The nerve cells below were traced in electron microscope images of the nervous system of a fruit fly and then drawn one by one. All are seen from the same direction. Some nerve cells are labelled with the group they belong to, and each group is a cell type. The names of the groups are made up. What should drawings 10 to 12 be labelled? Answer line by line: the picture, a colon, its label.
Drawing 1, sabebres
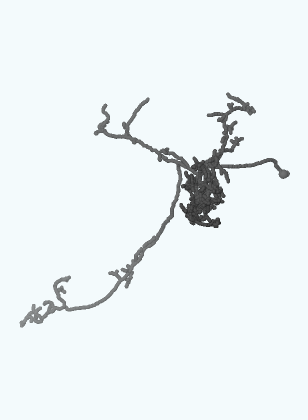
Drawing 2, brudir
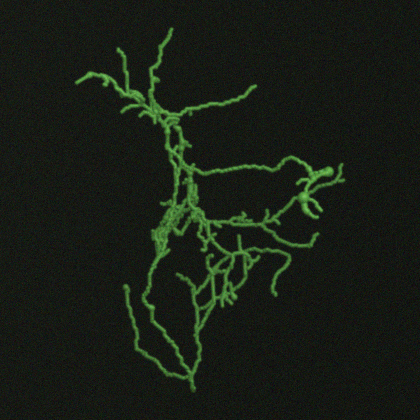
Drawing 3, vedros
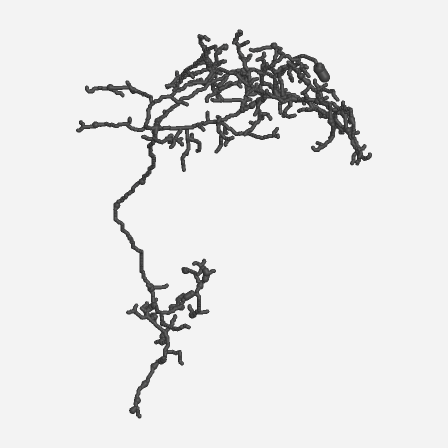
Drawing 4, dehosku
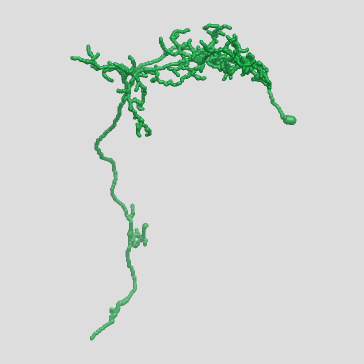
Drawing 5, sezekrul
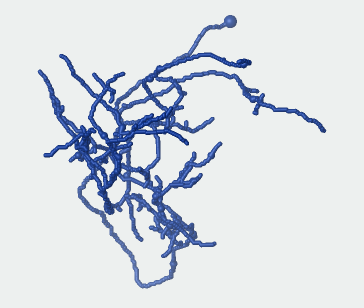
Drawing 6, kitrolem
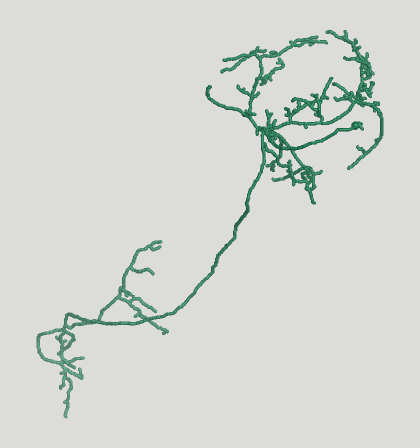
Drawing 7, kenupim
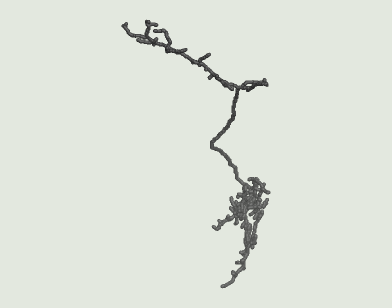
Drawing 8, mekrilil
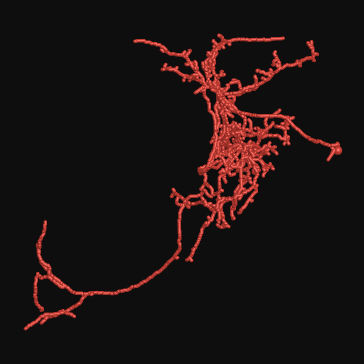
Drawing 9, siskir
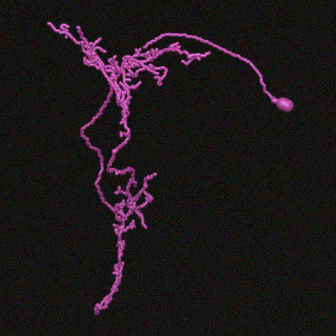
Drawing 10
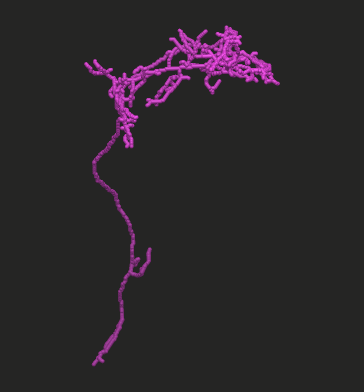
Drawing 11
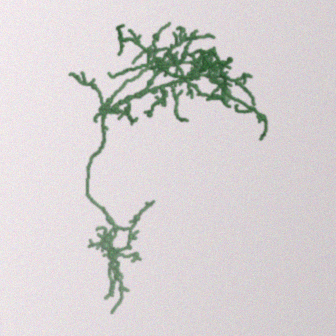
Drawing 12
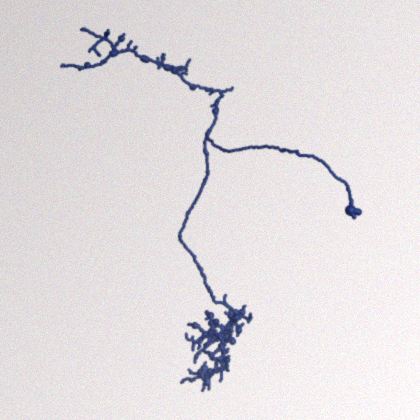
10: dehosku
11: vedros
12: kenupim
